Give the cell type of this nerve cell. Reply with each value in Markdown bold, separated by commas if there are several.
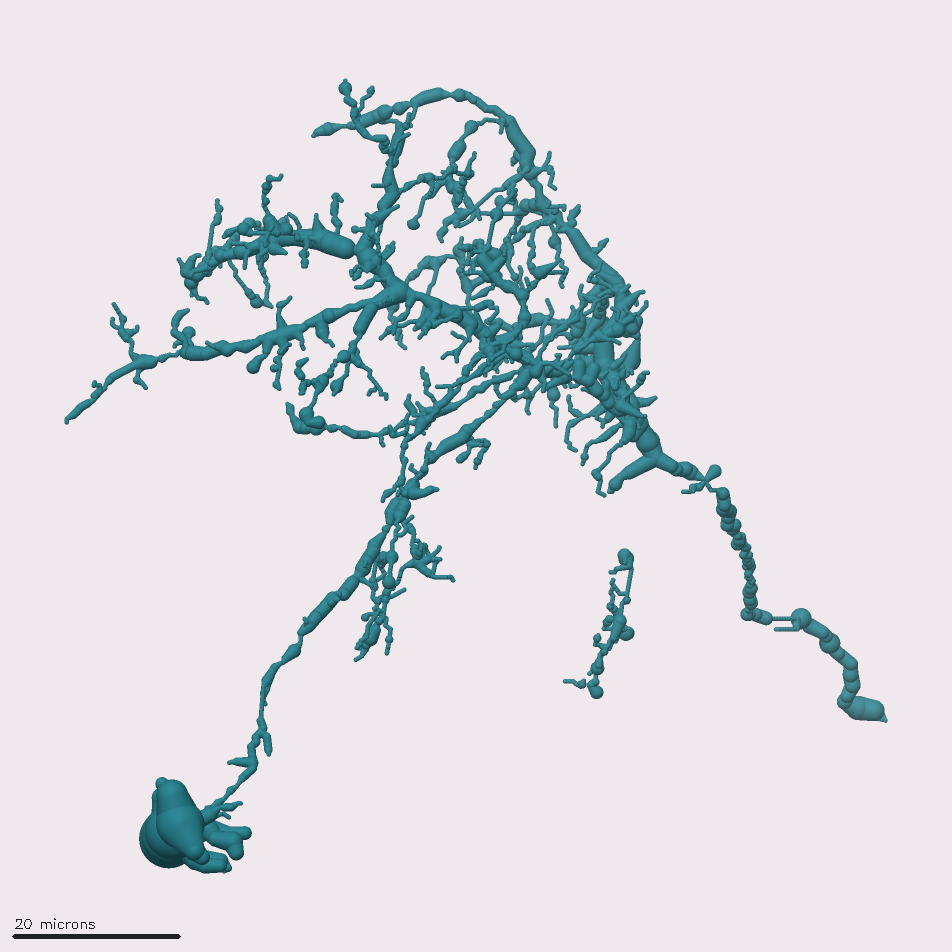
**Sternal anterior rotator MN**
